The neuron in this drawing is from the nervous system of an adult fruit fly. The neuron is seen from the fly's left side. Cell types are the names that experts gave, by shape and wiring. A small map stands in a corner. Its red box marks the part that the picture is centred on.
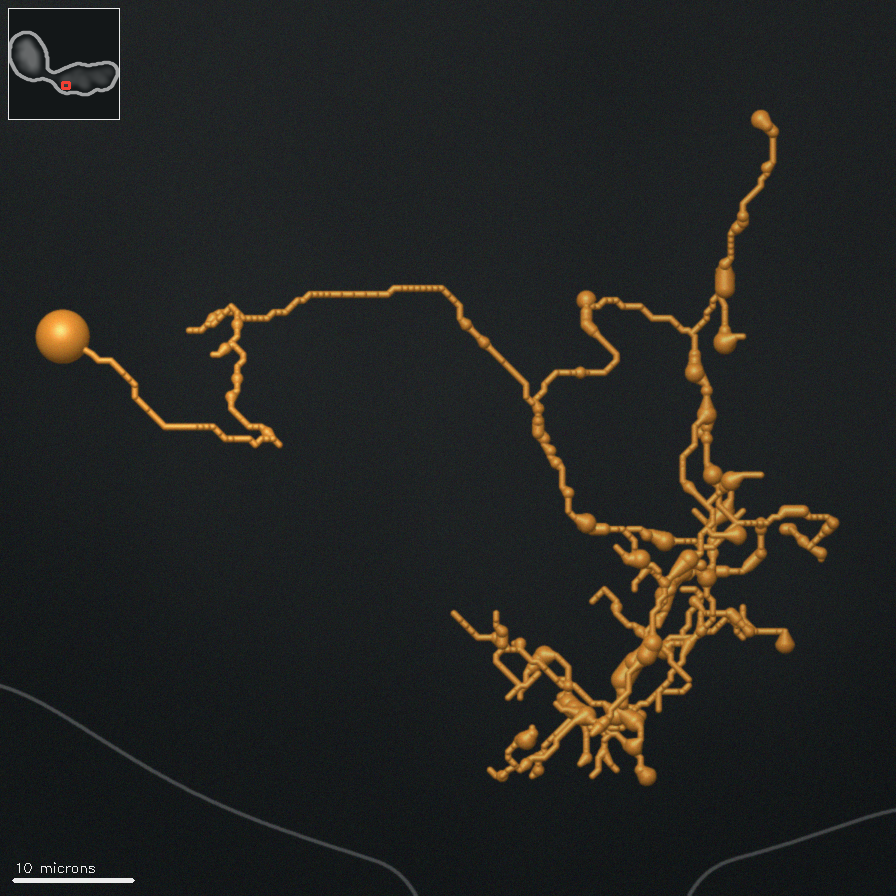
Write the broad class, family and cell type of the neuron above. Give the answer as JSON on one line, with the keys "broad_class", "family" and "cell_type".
{"broad_class": "nerve-cord intrinsic neuron", "family": "hemilineage 14A", "cell_type": "IN14A115"}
